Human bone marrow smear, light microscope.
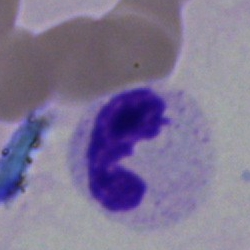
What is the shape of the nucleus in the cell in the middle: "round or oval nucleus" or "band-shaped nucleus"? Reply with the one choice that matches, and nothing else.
Band-shaped nucleus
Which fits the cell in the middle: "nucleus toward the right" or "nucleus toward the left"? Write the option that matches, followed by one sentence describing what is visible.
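Nucleus toward the left. The nucleus lies toward the left side of the cell.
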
